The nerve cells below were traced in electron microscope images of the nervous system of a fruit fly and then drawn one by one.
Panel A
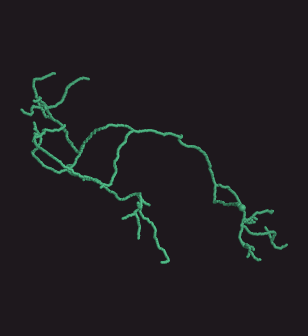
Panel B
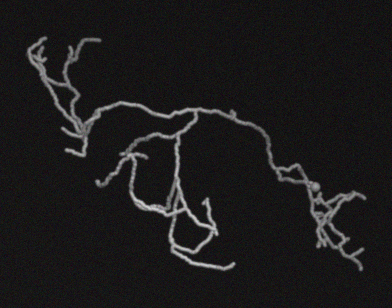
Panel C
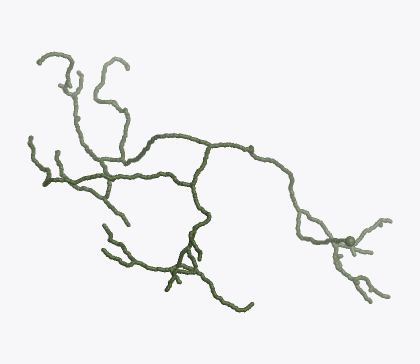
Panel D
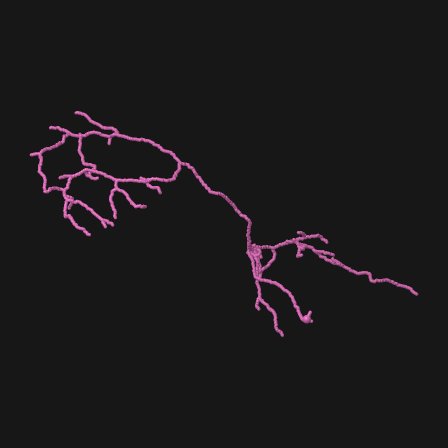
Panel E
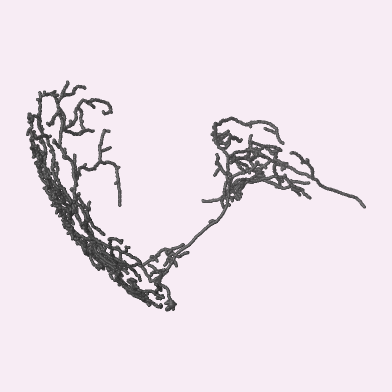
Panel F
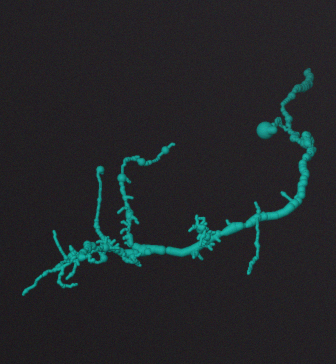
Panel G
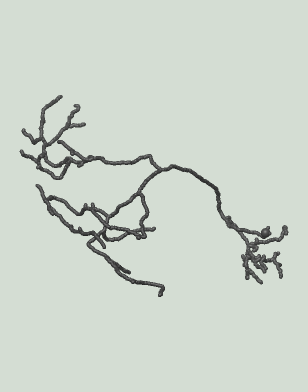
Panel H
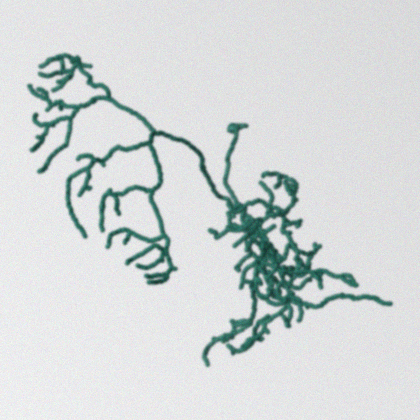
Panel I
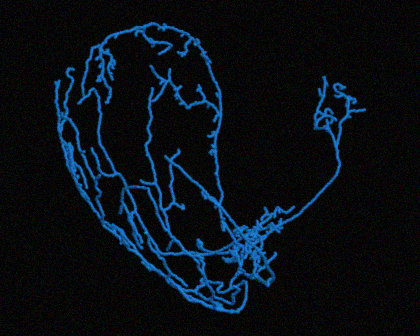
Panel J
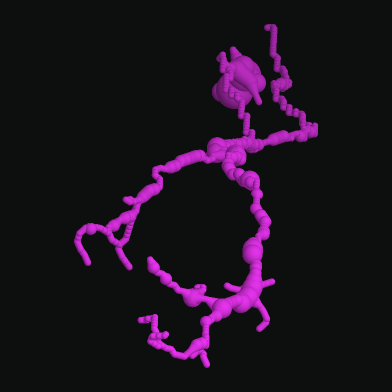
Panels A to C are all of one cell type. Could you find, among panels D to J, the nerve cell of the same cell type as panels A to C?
Panel G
